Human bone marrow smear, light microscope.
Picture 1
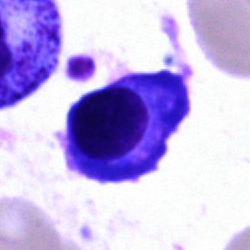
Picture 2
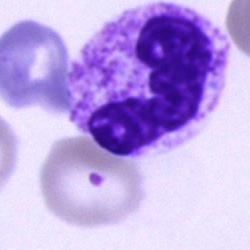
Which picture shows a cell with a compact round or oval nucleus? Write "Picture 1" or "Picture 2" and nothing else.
Picture 1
